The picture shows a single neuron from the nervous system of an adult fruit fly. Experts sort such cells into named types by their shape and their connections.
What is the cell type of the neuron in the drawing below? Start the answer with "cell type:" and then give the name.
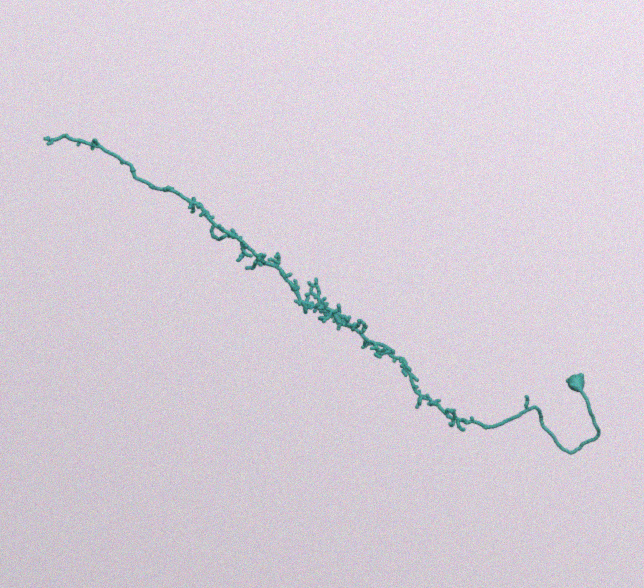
cell type: Dm3a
